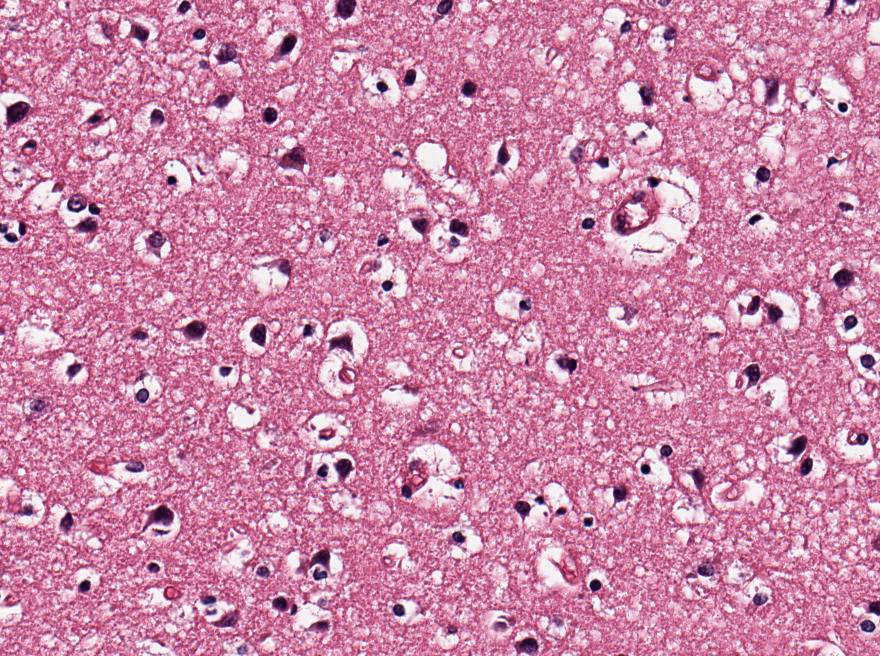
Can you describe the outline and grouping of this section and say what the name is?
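Distribution: cells lie singly, fairly evenly scattered over the whole field, with no groups or layers. Background: pink, fine, granular and fibrillary, a neuropil rather than collagenous stroma. Nuclei: most are small, round and densely dark-staining. Larger cells: a few stand out, with pink cytoplasm and angular outlines, one of them sitting in a wide clear space at the upper right. The tissue is cerebral cortex.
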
